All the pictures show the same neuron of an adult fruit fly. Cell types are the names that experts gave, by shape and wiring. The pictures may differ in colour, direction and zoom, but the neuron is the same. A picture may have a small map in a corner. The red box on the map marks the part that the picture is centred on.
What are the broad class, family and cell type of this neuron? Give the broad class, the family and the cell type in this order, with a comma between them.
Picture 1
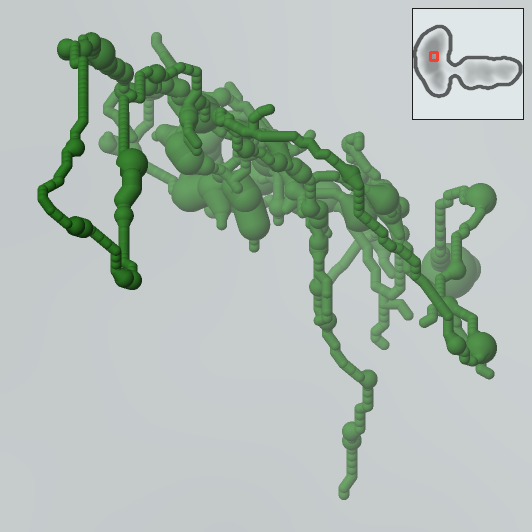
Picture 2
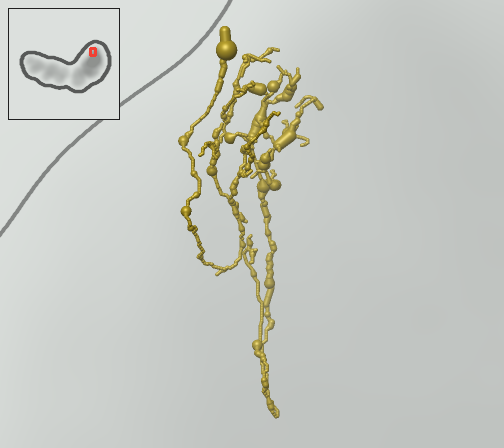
central-brain intrinsic neuron, hemilineage SLPpm2, CB1617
